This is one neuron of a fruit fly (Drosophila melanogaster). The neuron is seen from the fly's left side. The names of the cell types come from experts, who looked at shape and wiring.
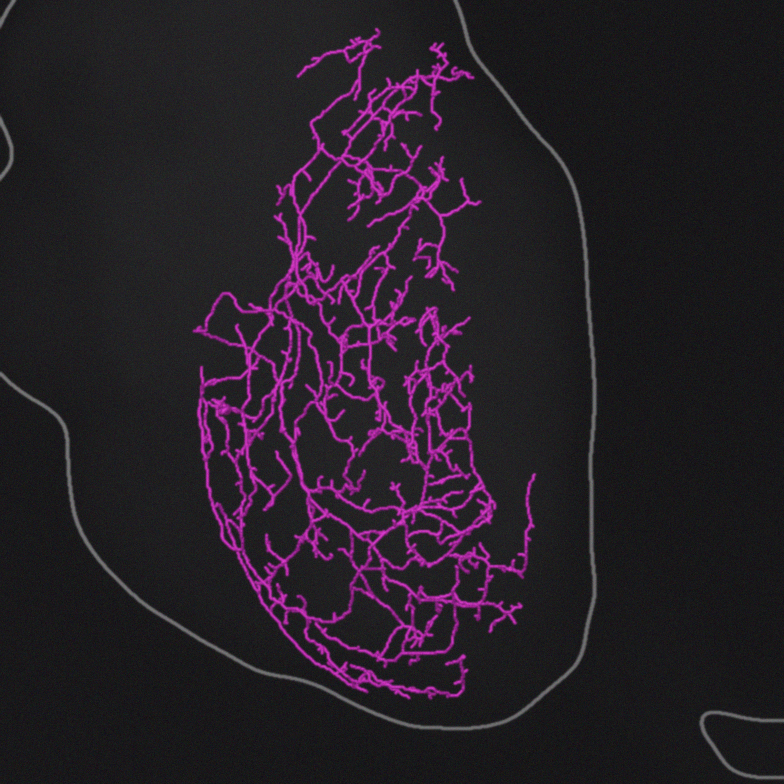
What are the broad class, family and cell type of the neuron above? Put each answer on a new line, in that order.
optic-lobe intrinsic neuron
Mi
Mi19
